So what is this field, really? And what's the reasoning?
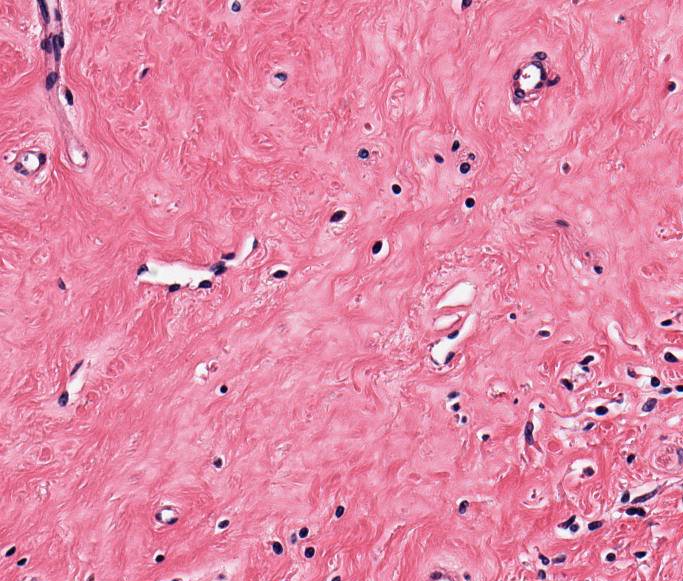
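Dense connective tissue: a dense pink fibrous stroma fills nearly the whole field. Its collagen fibres are wavy and run in haphazard, interlacing directions. See how few cells there are, small dark nuclei widely scattered through the collagen.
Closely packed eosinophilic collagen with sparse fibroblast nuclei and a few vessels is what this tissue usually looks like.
The small thin-walled vessels with empty slit-like lumina, one just left of centre, fit that.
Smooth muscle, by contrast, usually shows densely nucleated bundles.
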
